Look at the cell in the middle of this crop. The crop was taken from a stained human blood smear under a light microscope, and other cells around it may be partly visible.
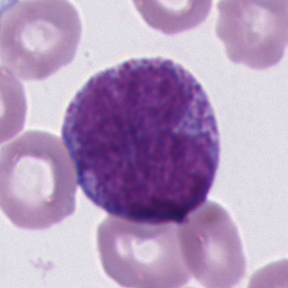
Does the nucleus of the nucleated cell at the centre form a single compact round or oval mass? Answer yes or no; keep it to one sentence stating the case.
Yes, in this cell the nucleus is one compact, round or oval mass.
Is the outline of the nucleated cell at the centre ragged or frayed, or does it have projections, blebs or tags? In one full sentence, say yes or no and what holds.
No, the cell does not have a rough edge, as its outline is smooth.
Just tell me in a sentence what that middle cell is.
By classification, the middle cell of this crop is a promyelocyte.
